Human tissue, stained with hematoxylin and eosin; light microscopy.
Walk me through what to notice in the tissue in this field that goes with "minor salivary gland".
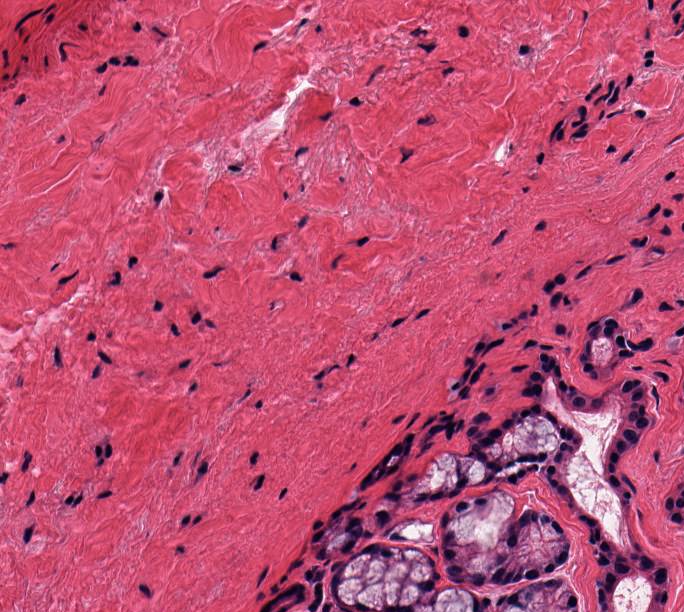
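I'd call this a minor salivary gland. Most of the field is dense pink fibrous stroma, with the glandular units kept to the lower right corner.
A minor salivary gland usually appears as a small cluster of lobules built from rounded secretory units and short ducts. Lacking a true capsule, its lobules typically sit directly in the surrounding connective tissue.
So a small glandular group set among fibrous tissue in one corner is in keeping with that.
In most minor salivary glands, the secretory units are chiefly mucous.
The gland cells here have pale, bubbly, grey-white cytoplasm, and their small, dark nuclei are pressed to the outer edge of each unit. No fat cells turn up anywhere in the field.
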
